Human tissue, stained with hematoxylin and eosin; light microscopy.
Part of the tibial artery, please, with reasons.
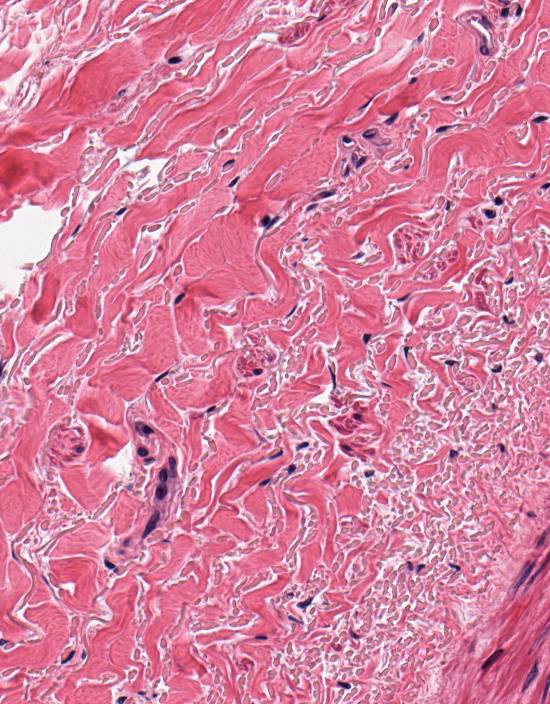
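What is shown is the tunica adventitia. Most of the field is dense connective tissue of thick, wavy, pink collagen bundles running in many directions, with small, dark, spindle-shaped fibroblast nuclei scattered sparsely between them.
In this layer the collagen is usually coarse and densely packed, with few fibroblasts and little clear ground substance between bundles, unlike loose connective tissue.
Toward the lower right the collagen turns finer, in short, fragmented fibres with pale gaps between them. A band of more deeply staining tissue with elongated nuclei enters at the bottom right corner.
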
